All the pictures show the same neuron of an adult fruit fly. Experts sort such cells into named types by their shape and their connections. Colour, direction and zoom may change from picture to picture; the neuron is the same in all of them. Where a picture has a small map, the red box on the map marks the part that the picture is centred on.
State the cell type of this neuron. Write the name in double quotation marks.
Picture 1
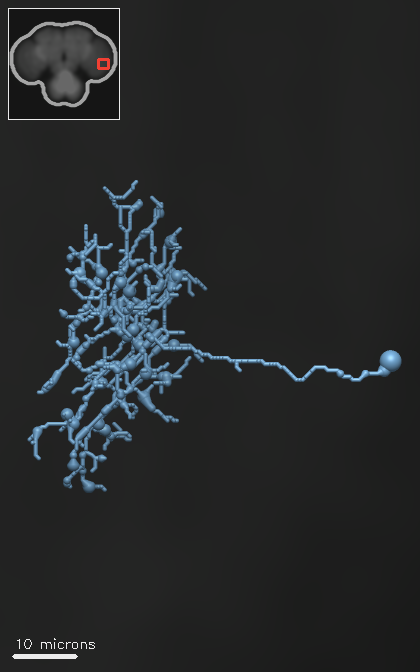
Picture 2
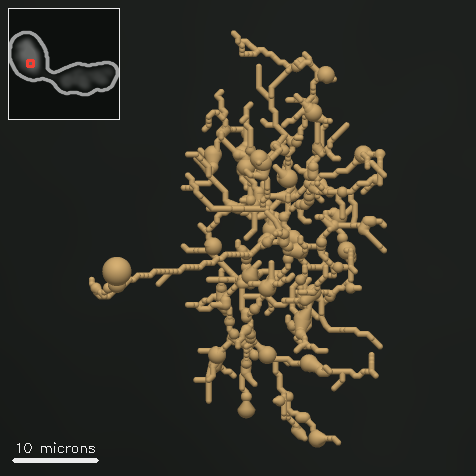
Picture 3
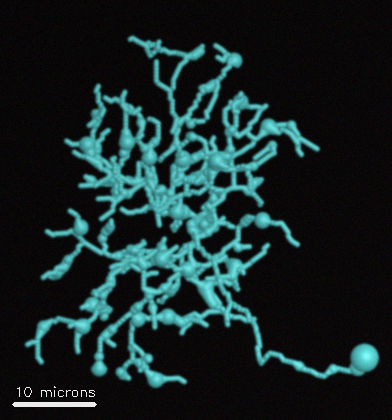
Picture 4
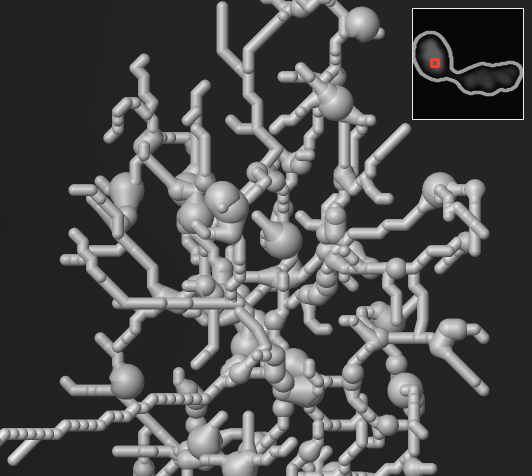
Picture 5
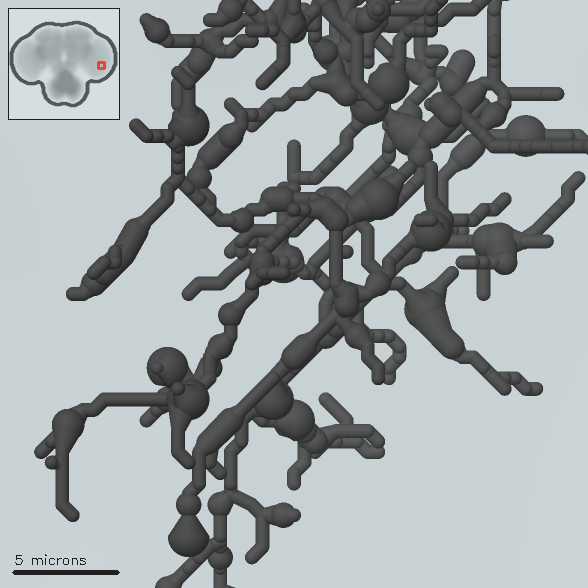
"Cm5"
